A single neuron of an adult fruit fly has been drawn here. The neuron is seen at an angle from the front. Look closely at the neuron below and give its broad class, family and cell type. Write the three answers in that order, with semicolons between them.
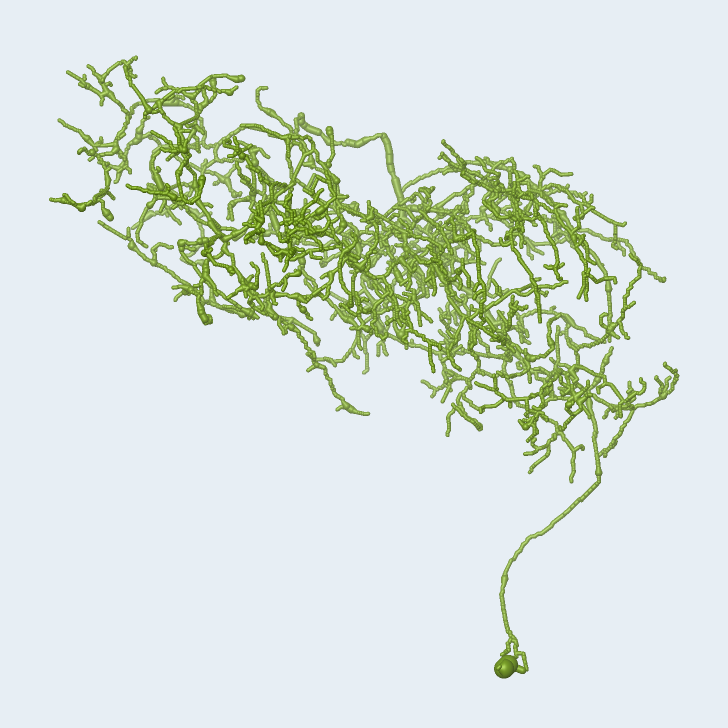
central-brain intrinsic neuron; hemilineage LHa3; LHAV3h1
